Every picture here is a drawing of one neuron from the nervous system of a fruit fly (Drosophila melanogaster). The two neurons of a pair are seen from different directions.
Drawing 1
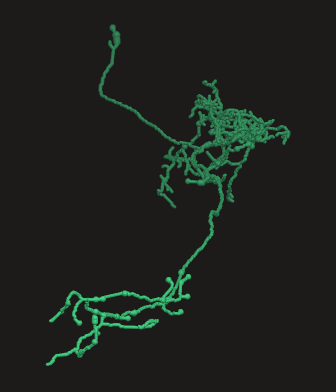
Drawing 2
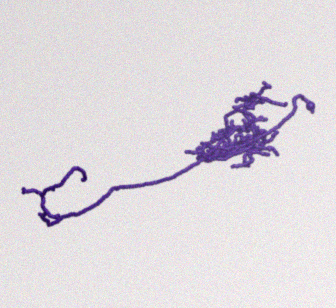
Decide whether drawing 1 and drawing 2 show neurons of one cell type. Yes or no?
no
